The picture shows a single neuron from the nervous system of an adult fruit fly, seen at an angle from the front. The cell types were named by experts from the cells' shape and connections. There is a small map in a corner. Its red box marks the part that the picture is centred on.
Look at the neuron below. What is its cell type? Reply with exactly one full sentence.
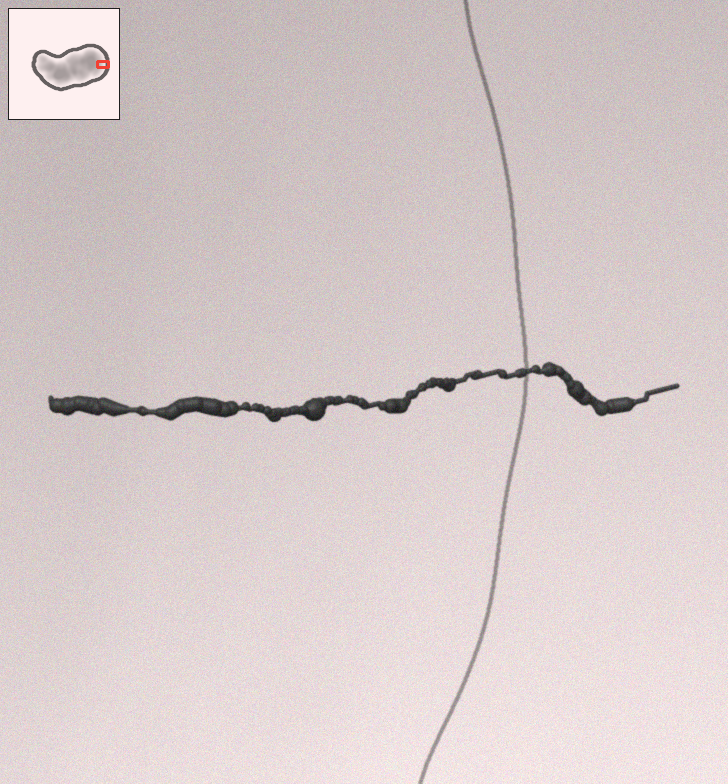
This neuron counts as a member of the cell type R8p.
